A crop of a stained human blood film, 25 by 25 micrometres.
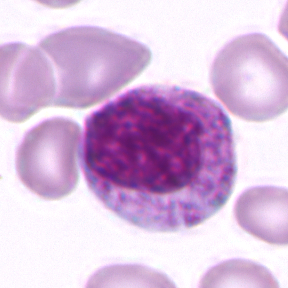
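Myelocyte: the nucleated cell at the centre of this stained blood smear. Its nucleus lies off-centre toward the upper left, with dark purple, coarsely clumped chromatin. The pale lilac-pink cytoplasm holds many fine reddish-purple granules.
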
